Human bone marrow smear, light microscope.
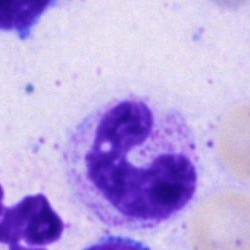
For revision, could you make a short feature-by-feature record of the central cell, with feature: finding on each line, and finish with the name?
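Outline: roughly round, smooth
Nucleus: curved into a C, deep notch opening to the right
Chromatin: dark purple, coarsely clumped
Nucleoli: none to be seen
Name: band neutrophil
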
